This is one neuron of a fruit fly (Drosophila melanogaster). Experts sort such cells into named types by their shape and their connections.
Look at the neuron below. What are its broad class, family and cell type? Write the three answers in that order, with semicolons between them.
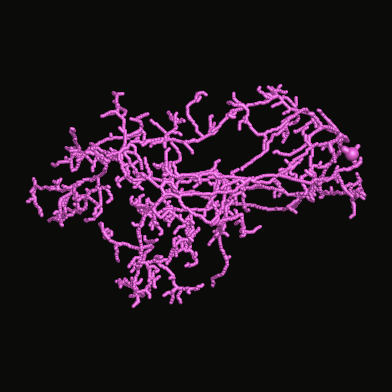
central-brain intrinsic neuron; hemilineage VLPa1_lateral; CB3607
